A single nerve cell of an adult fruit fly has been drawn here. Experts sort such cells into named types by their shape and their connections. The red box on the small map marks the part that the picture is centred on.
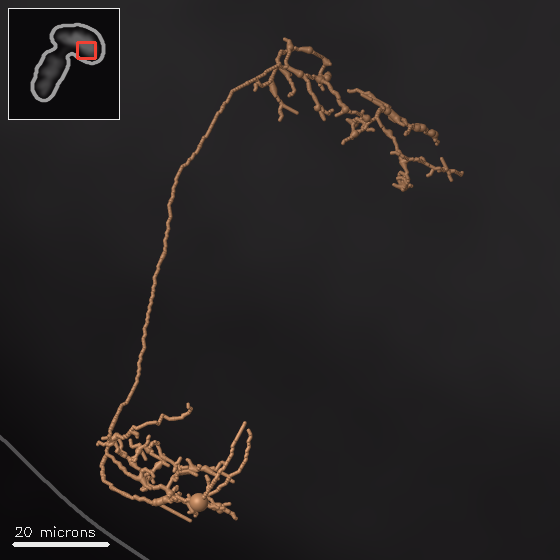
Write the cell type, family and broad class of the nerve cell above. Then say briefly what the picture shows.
Its cell type is Tm31. Its family is Tm. Its broad class is optic-lobe intrinsic neuron. It lies in the brain. By the scale bar it is about 100 microns tall in this view. The picture shows dozens of branch ends.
